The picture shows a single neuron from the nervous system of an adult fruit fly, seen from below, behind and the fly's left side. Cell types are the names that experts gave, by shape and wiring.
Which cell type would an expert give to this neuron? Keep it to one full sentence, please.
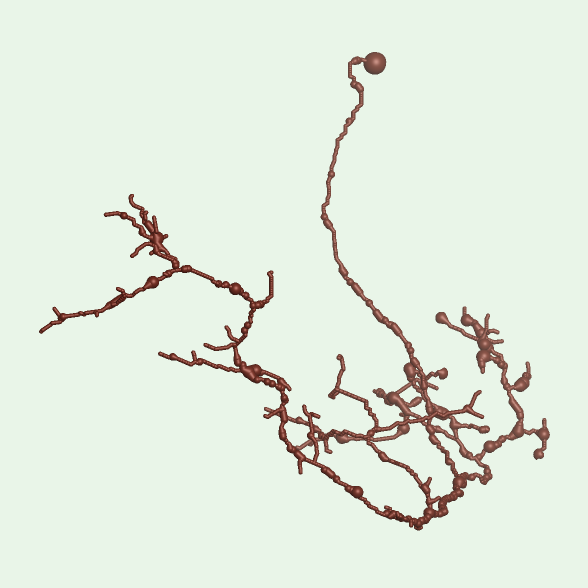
Of the cell type SMP428_a is this neuron.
